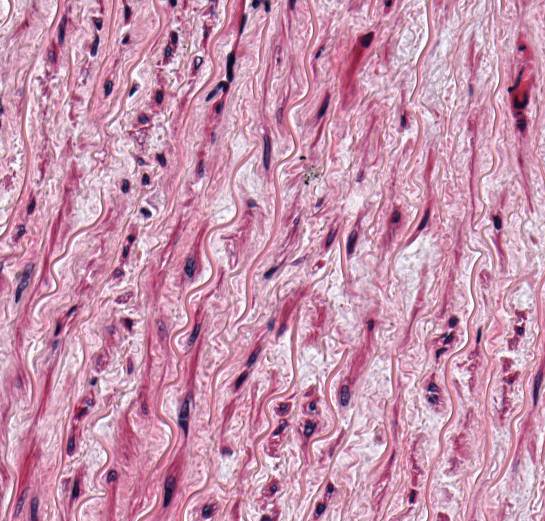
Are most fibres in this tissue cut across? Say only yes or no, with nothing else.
No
